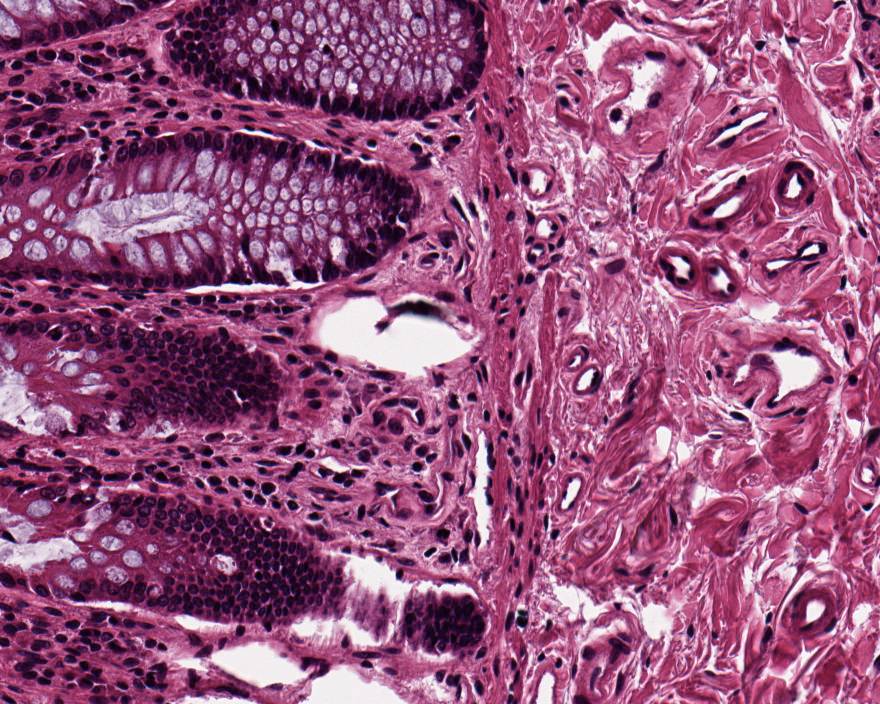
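Transverse colon. Glandular mucosa lies in the left half of the field, vascular connective tissue in the right. Columnar epithelium crowded with goblet cells of pale, unstained mucin lines the crypts; its dark, elongated nuclei are packed in a row along each crypt's outer edge. A thin vertical band of smooth muscle lies right of the crypt bases.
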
